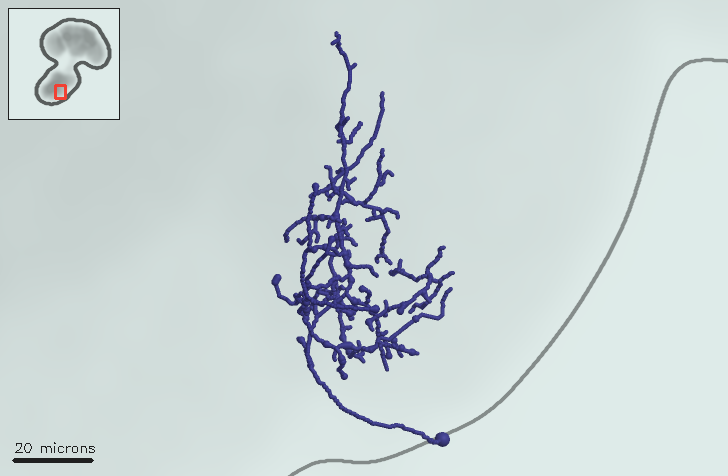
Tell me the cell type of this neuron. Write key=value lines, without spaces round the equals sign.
cell_type=IN01B072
